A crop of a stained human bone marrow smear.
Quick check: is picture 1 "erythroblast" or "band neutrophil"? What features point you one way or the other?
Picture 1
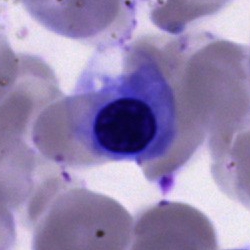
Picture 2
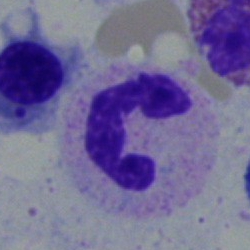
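Picture 1: erythroblast. Picture 2: band neutrophil. Nucleus, picture 2: curved into a C, open to the right.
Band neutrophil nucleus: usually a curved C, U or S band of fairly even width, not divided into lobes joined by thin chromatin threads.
Chromatin: picture 1 dense, nucleus a nearly uniform dark purple; picture 2 dark purple, coarsely clumped.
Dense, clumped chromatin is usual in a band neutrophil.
Nucleoli: none seen in either. Cytoplasm, picture 1: deep blue, no granules.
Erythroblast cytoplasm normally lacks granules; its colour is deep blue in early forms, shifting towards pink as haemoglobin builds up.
Outline: picture 1 irregular, picture 2 roughly round. Neighbours: red cells press against and overlap the edges in picture 1; a pale red cell lies against the top edge in picture 2.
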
